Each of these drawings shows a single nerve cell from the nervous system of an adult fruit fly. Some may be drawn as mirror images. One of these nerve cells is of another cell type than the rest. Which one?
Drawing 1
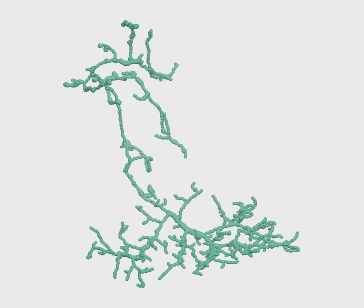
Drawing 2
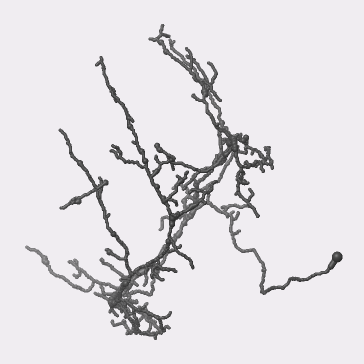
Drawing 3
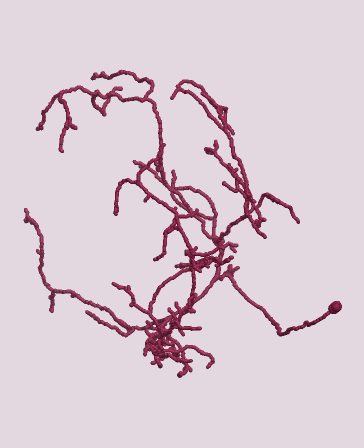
1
